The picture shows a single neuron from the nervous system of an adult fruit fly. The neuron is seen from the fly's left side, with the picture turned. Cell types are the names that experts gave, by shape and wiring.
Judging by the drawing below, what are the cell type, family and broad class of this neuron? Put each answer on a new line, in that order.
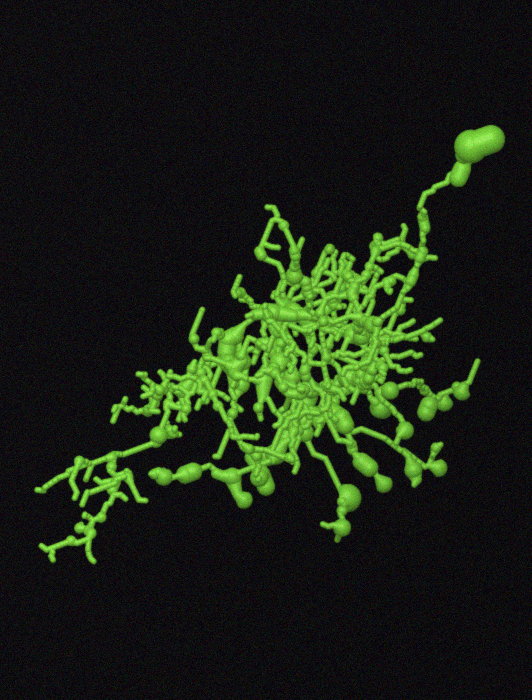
IN06A109
hemilineage 06A
nerve-cord intrinsic neuron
